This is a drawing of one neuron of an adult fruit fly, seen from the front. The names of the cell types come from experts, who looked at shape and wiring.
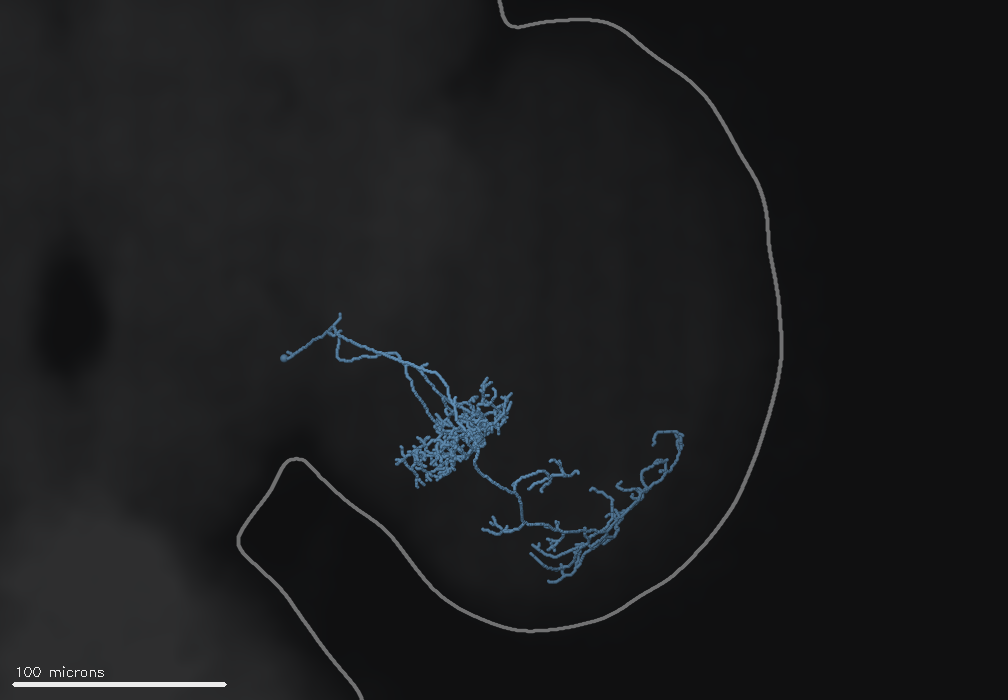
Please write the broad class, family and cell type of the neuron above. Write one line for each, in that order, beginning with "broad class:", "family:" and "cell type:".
broad class: optic-lobe intrinsic neuron
family: MeLo
cell type: MeLo14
